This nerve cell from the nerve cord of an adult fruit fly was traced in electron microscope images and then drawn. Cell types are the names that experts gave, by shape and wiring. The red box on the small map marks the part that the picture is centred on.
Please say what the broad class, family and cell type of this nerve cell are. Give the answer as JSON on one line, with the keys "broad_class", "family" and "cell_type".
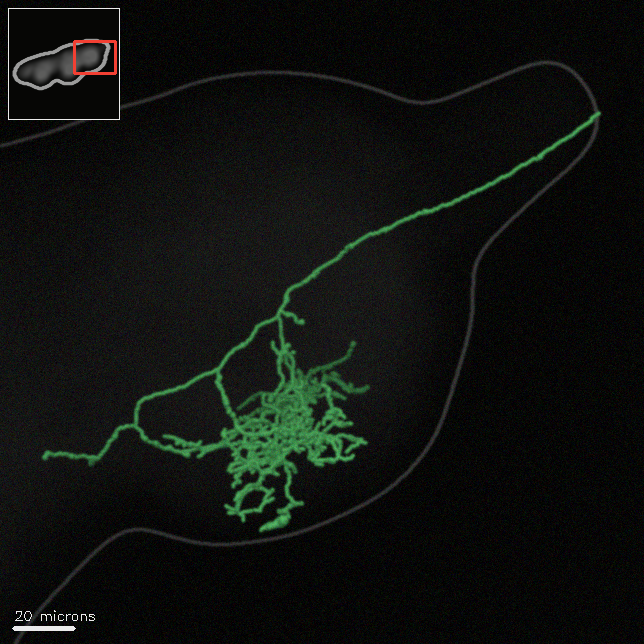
{"broad_class": "ascending neuron", "family": "hemilineage 01B", "cell_type": "AN01B014"}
